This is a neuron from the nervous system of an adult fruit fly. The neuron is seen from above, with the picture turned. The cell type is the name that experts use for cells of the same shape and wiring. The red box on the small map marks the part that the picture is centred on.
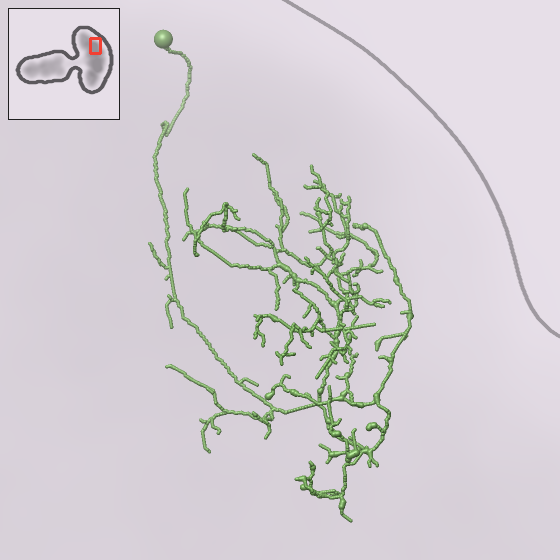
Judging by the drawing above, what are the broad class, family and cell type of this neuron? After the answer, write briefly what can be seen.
This is a central-brain intrinsic neuron. The family is hemilineage SIPa1_ventral. The cell type is SLP101. It is in the brain and does not reach the nerve cord. Its cell body lies at the upper left of the picture. Dozens of branch ends can be seen.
